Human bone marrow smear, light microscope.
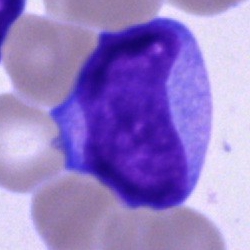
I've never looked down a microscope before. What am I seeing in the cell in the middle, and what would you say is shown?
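First, the outline: irregular and angular rather than round. Next, the cytoplasm: a deep blue rim, with a paler, lighter blue zone along the right side of the cell. No distinct granules are seen in it. Name: blast.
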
